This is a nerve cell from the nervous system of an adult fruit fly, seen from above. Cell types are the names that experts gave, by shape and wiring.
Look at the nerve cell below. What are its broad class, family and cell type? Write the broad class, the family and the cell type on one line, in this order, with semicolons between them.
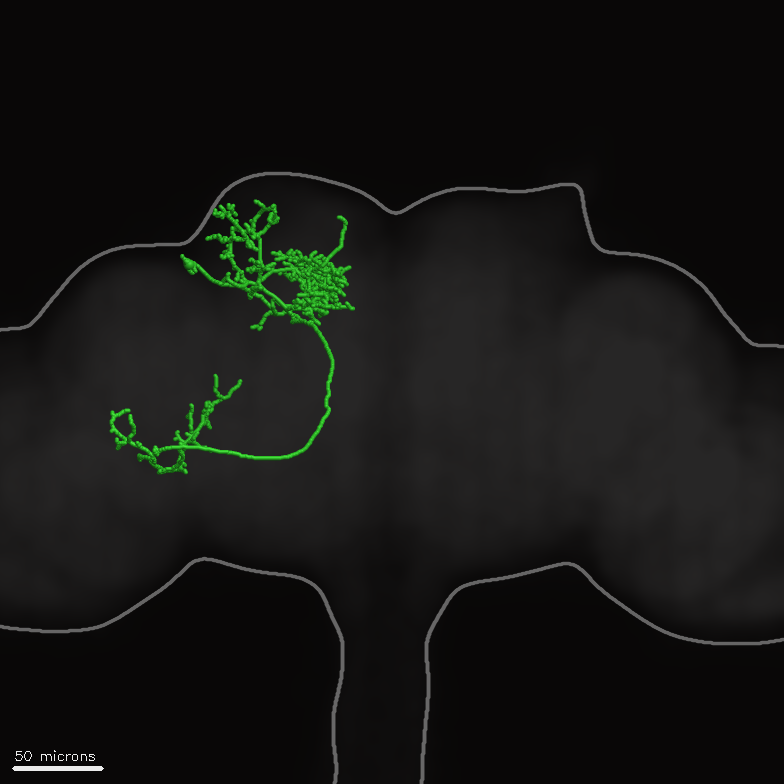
central-brain intrinsic neuron; hemilineage ALl1_ventral; M_l2PN3t18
